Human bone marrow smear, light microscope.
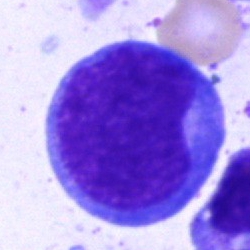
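Blast, centre of field. Nucleus occupies most of the cell, with a shallow indentation on its right side. Chromatin finely granular, not coarsely clumped. Cytoplasm blue.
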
